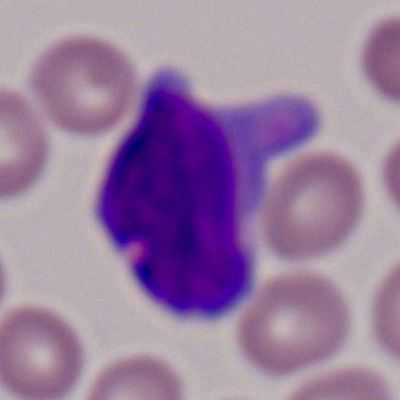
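Myeloblast, the central cell of a stained human blood smear. The large nucleus, deep purple throughout, fills most of the cell body apart from the tail. Pale blue cytoplasm is gathered mostly in the tail. A small pale pinkish spot sits at the lower left edge of the nucleus.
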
